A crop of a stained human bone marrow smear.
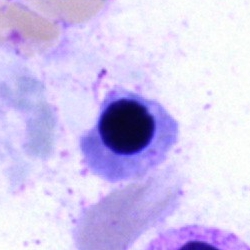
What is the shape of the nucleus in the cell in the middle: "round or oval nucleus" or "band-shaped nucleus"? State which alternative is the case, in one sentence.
This cell has a nucleus shaped as a single compact round or oval mass.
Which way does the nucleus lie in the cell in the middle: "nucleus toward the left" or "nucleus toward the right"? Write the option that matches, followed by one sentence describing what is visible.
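Nucleus toward the right. The nucleus sits off-centre, with the wider band of cytoplasm toward the lower left.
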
